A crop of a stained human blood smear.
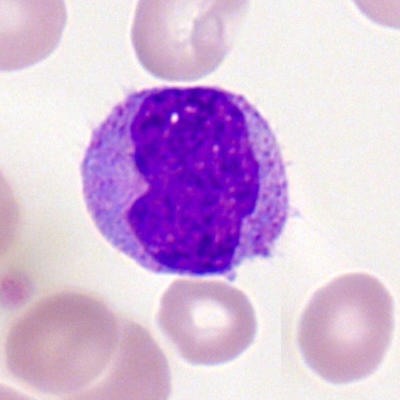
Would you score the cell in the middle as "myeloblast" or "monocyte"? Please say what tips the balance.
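It's a monocyte. Take a look at the nucleus first: a notch cuts into its left side. The chromatin stains a deep purple. Now look out into the cytoplasm, where fine pinkish-purple granules are scattered throughout. Finally, follow the cell edge, and you'll see fine hair-like projections sticking out from it.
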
